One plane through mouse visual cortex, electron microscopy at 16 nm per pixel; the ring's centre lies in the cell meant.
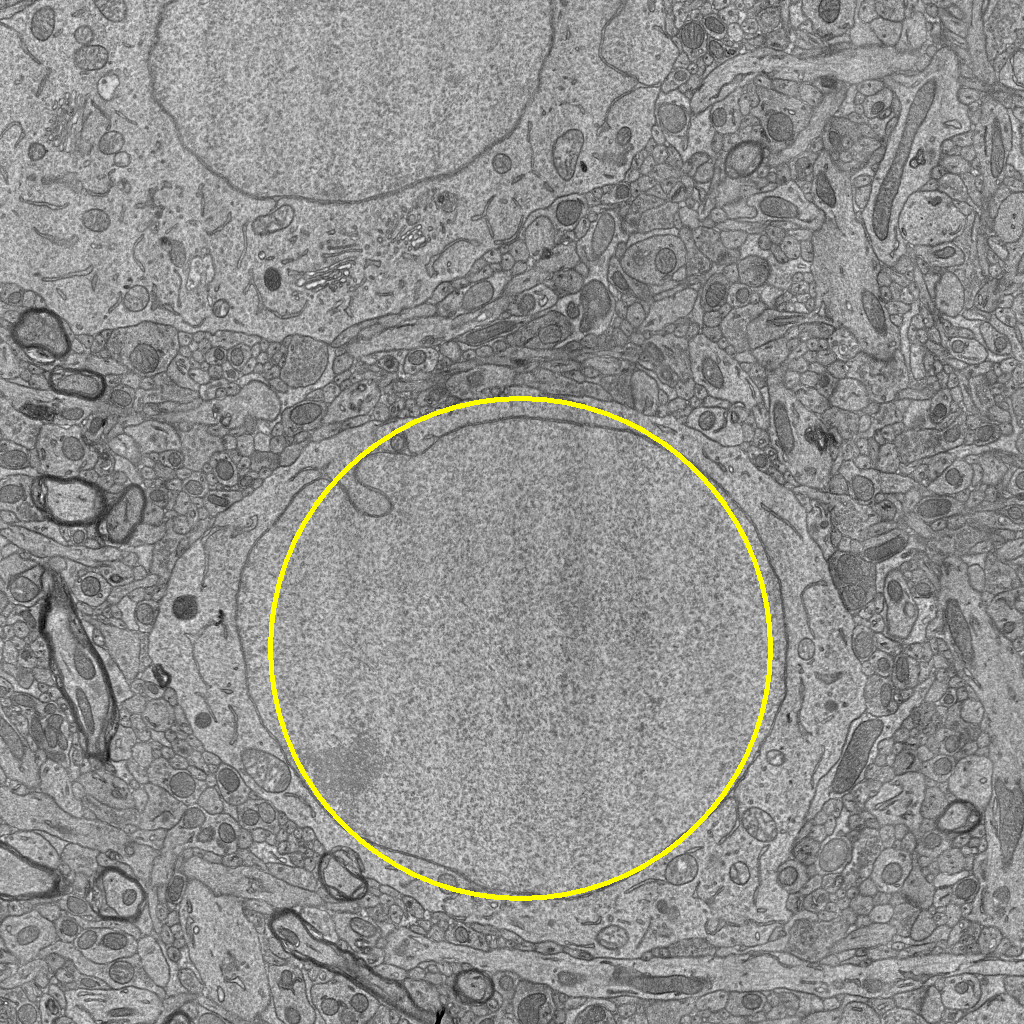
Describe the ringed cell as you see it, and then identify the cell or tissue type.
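Round nucleus filling most of the ring, wholly within the picture. Envelope mostly smooth; one small looped fold, upper left. Chromatin fine, pale throughout, no dense clumps lining the envelope. Cytoplasmic rim: few organelles, no clear Golgi stacks. Excitatory neuron.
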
